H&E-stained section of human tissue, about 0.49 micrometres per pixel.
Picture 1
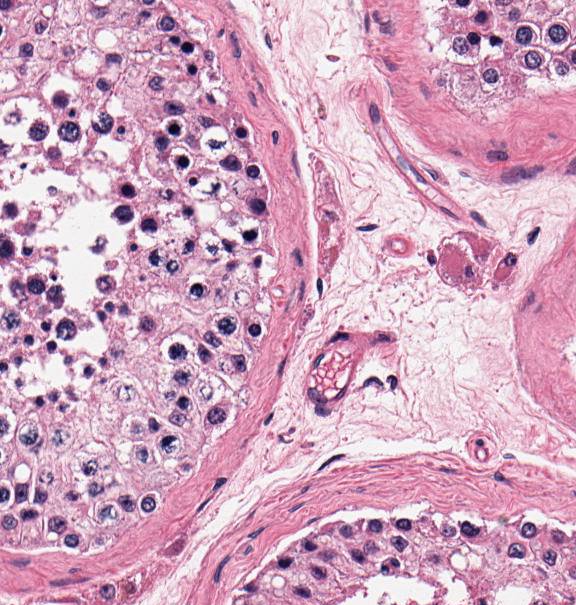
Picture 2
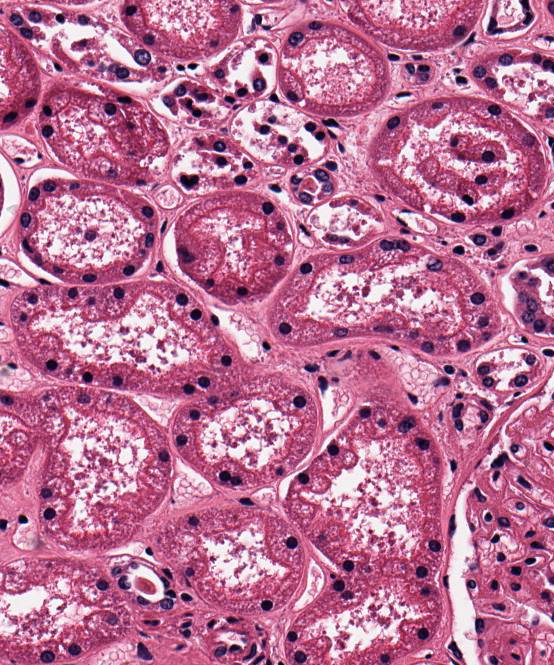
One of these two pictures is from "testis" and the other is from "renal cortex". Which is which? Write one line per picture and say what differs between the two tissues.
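Picture 1 is from the testis. The left tubule is filled with many layers of rounded cells with dark round nuclei.
Picture 2 is from the renal cortex. Most of the large tubules are lined by a single layer of cuboidal to low columnar cells.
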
